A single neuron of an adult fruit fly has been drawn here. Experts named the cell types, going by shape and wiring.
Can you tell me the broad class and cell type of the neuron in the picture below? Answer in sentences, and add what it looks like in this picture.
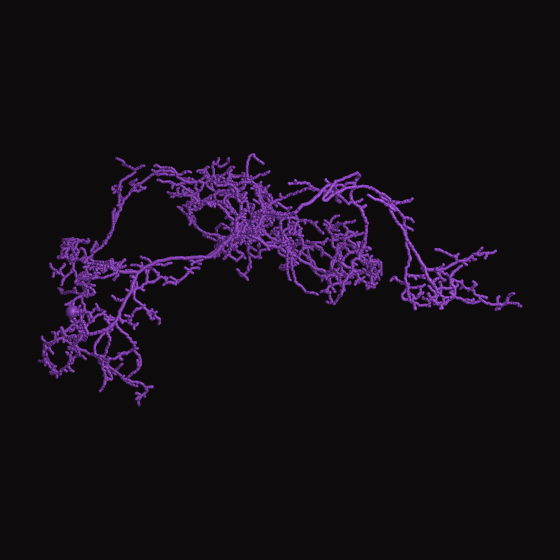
Its broad class is central-brain intrinsic neuron. Its cell type is CL109. The cell body can be seen on the left of the picture. More than a hundred branch ends can be seen.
